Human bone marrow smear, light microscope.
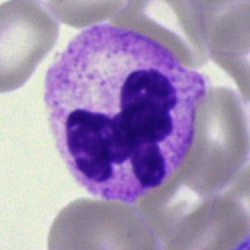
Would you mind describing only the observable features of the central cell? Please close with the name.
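The nucleus is divided into several lobes joined together, and its chromatin is dense, dark purple and clumped. Abundant pale lilac cytoplasm surrounds it, with fine purple granules scattered throughout. The cell is a segmented neutrophil.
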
